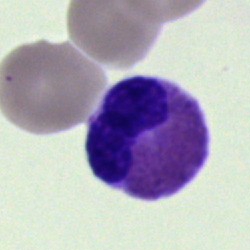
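Eosinophil, the central cell in a stained human bone marrow smear. Its outline is round and smooth. The chromatin is dense and dark purple, and no nucleoli are visible in the nucleus. No vacuoles are seen in the cytoplasm.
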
